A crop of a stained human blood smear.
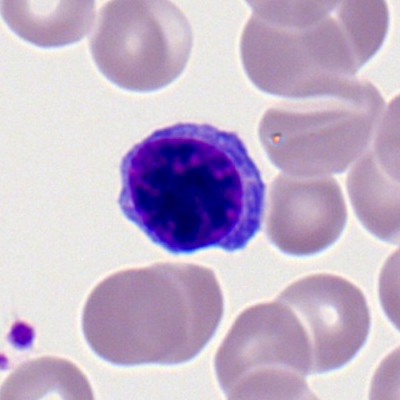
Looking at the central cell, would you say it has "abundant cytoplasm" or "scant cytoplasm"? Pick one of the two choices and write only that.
Scant cytoplasm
